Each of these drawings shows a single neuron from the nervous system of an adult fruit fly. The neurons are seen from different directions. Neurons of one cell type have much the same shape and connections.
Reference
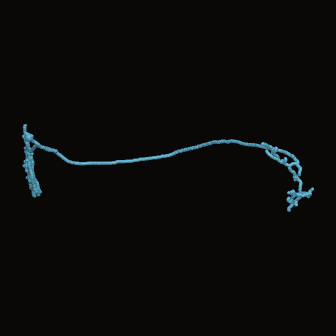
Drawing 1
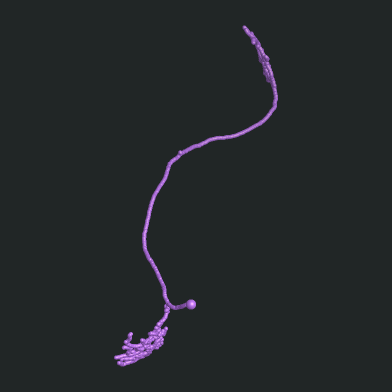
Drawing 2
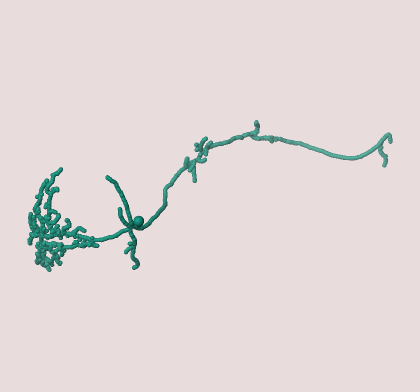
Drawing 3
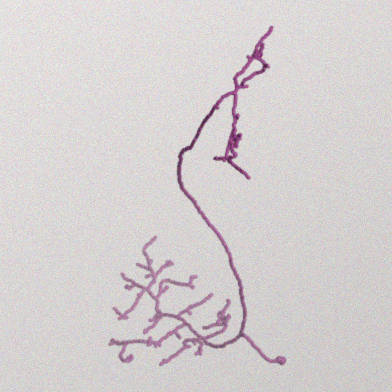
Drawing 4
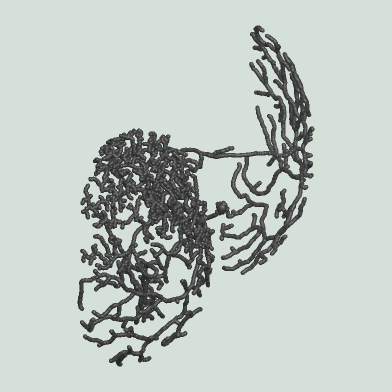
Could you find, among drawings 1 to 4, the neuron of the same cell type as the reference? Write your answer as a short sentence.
Drawing 3 shows a neuron of the same cell type.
